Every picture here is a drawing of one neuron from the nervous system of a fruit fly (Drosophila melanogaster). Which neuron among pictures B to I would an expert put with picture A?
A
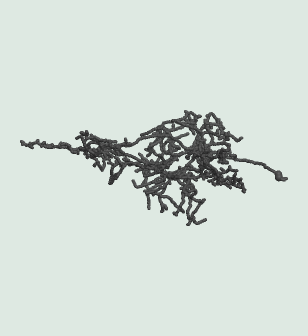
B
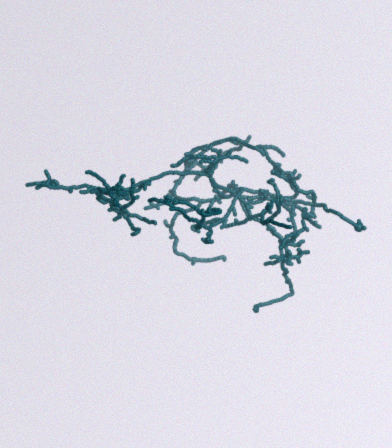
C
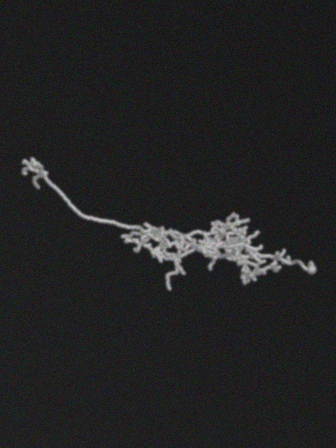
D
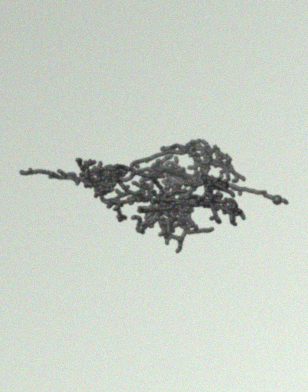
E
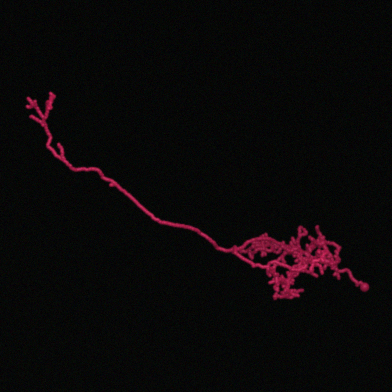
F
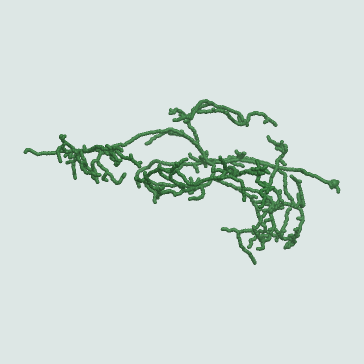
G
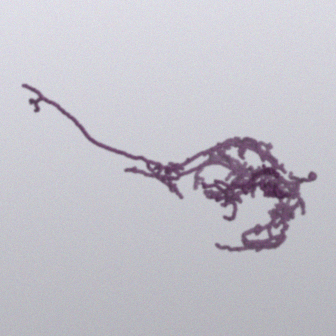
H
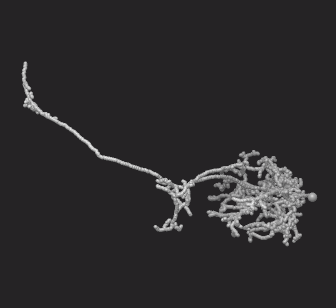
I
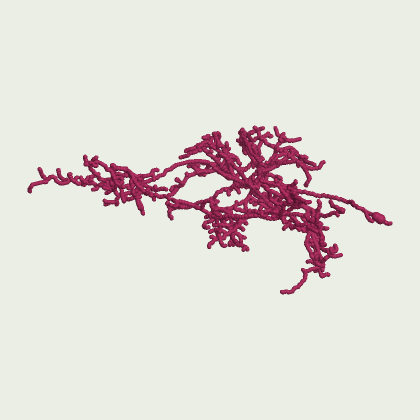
D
